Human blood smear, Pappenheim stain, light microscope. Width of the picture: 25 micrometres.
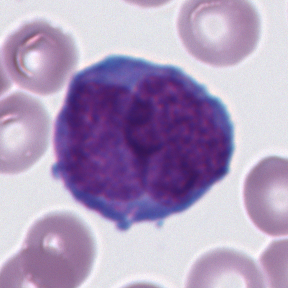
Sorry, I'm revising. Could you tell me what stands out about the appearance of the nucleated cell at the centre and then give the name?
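Roughly round in outline, the cell has a slightly uneven edge. Its nucleus fills most of the cell and carries a deep vertical fold near the middle, dividing it into two parts lying side by side. The cytoplasm forms a thin blue rim, widest along the lower edge. This is an atypical promyelocyte.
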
